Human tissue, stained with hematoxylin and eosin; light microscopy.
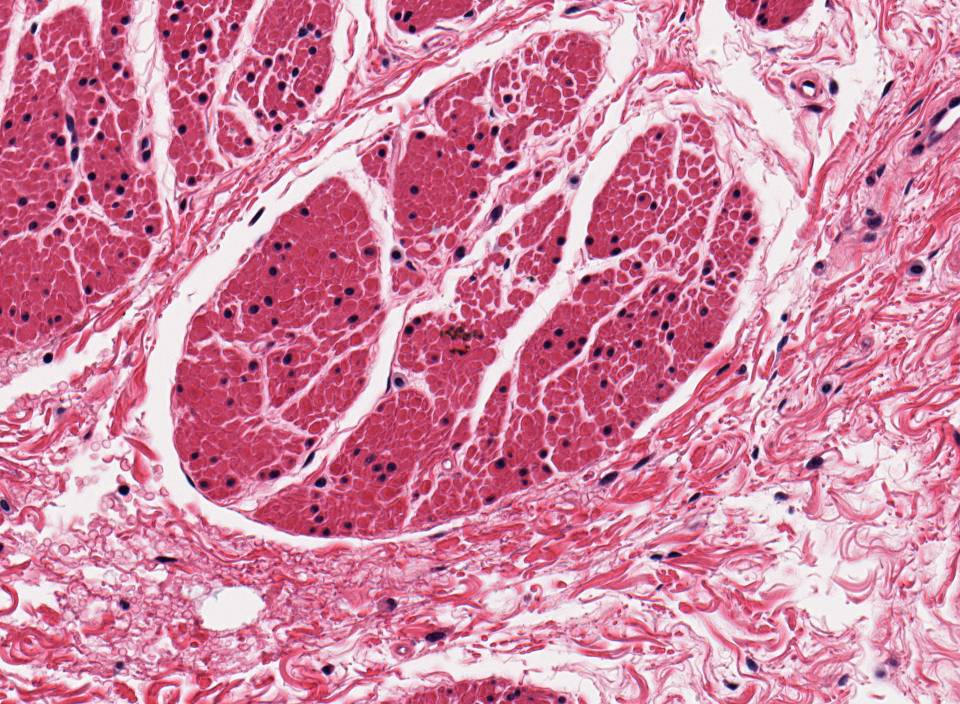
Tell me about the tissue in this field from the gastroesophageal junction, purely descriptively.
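Start with the upper and central parts: rounded bundles of densely packed small eosinophilic profiles, cut in cross-section. Each profile is a smooth muscle cell cut across, a solid pink polygon with no clear central space. Small round dark nuclei are scattered through the bundles, but only a minority of profiles contain one. The lower and right parts hold wavy pink collagen fibres with scattered spindle-shaped nuclei.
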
